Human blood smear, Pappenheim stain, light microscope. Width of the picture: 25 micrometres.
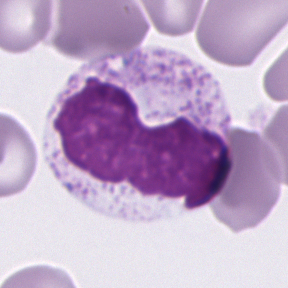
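Band neutrophil at the centre of a stained peripheral blood smear. Its outline is round and smooth. The nucleus shows no visible nucleoli and extends to the right edge of the cell. Fine violet granules are scattered throughout the cytoplasm.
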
